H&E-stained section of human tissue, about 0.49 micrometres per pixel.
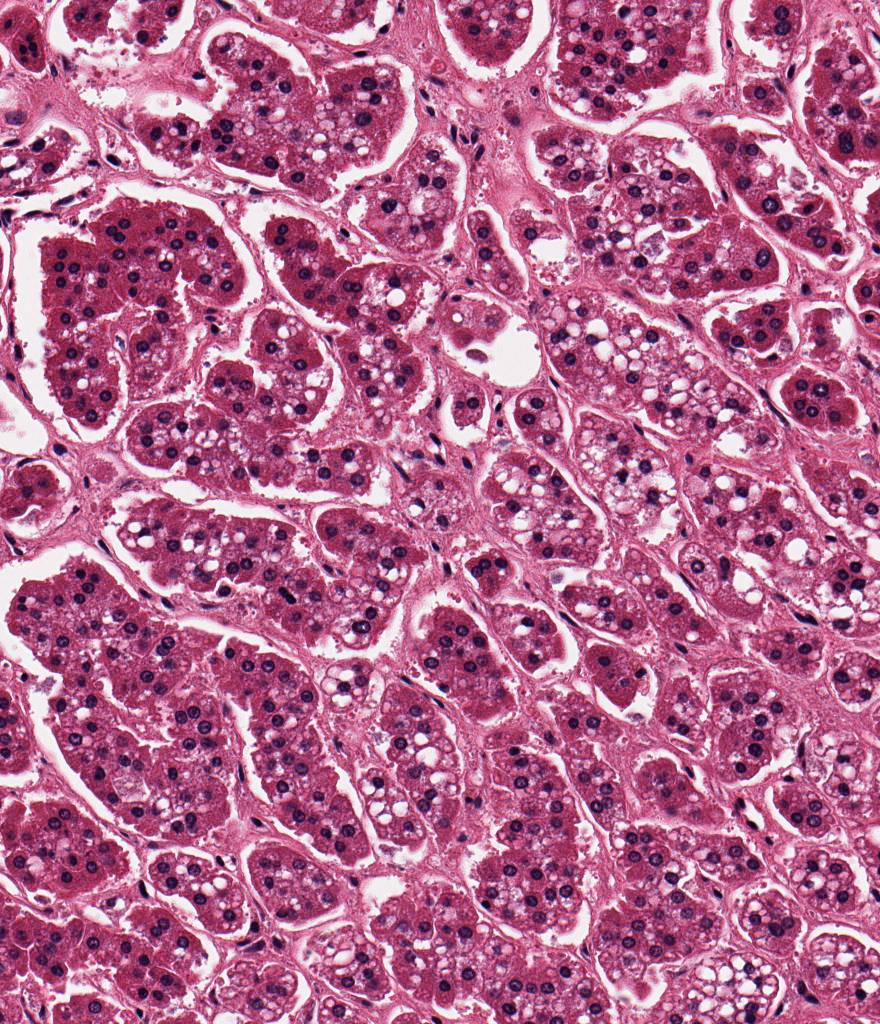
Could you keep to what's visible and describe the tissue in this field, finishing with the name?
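You've got polygonal epithelial cells packed throughout into rounded nests and short cords, with thin septa between them. The nests are solid, with no glandular lumina. At the upper left and lower left, cells with dense, deeply eosinophilic cytoplasm are in the majority. Toward the centre and right, many cells carry round clear cytoplasmic vacuoles of varying size. It's adrenal gland.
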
